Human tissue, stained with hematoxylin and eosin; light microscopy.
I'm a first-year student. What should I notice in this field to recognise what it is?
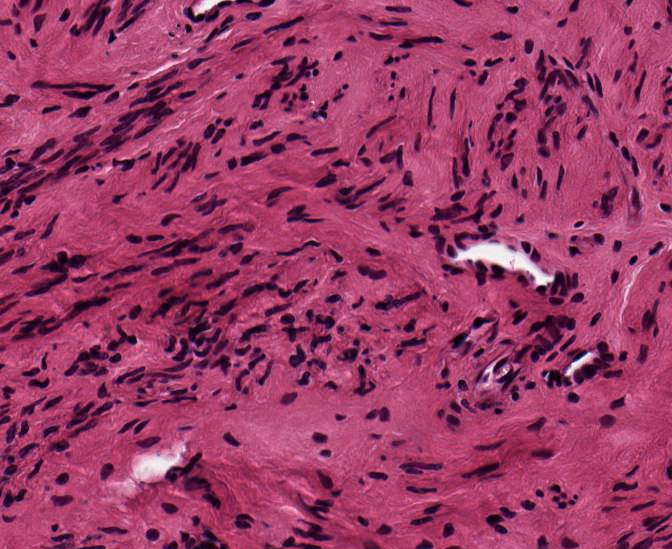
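This is mostly dense connective tissue. Spindle cells form short fascicles interlacing in different directions, with abundant pink collagenous matrix between them throughout; their borders are indistinct, the cytoplasm blending into the matrix. There's no epithelium or gland anywhere.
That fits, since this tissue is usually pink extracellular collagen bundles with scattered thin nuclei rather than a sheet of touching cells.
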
